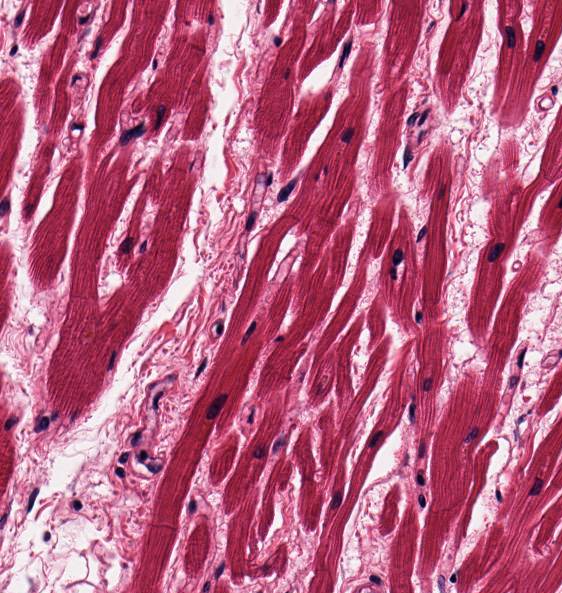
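Atrial appendage of the heart, stained with haematoxylin and eosin. Notice how the muscle fibres branch and join their neighbours instead of running as separate parallel cylinders, and how their cytoplasm takes up eosin as a deep pink-red. Between the fibres, widest in the left half, lies pale, loose connective tissue with wispy fibres and scattered small nuclei. You will find no fat cells in this field.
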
